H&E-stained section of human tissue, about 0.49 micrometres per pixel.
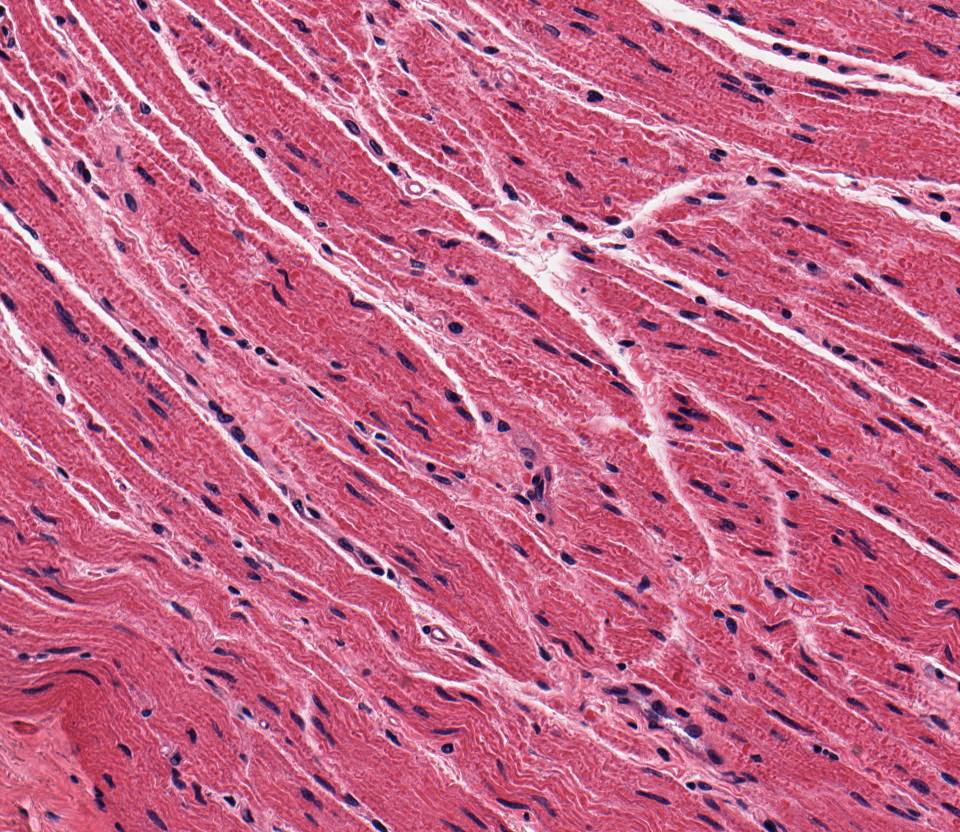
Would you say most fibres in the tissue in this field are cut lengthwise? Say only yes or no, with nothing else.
Yes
